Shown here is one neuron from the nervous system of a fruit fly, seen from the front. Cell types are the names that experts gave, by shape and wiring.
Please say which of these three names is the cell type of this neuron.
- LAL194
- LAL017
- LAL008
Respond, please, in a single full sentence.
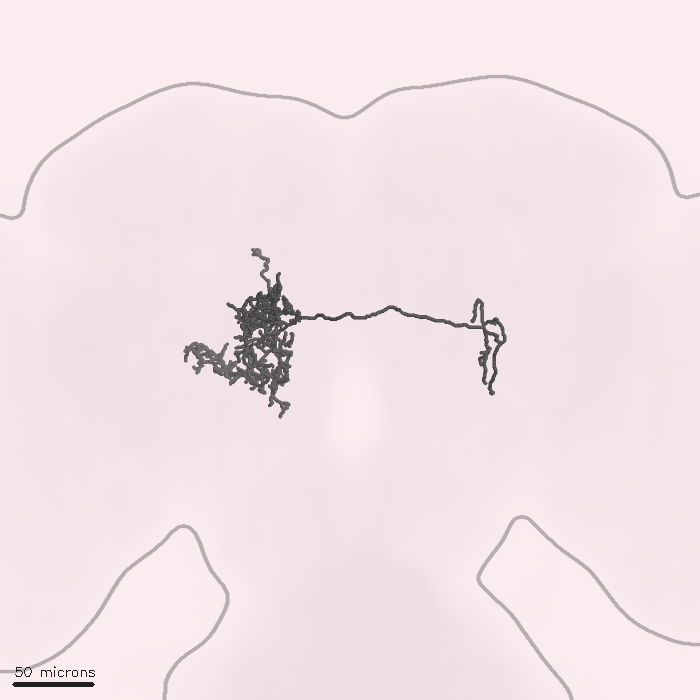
The cell type for the neuron is LAL194.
